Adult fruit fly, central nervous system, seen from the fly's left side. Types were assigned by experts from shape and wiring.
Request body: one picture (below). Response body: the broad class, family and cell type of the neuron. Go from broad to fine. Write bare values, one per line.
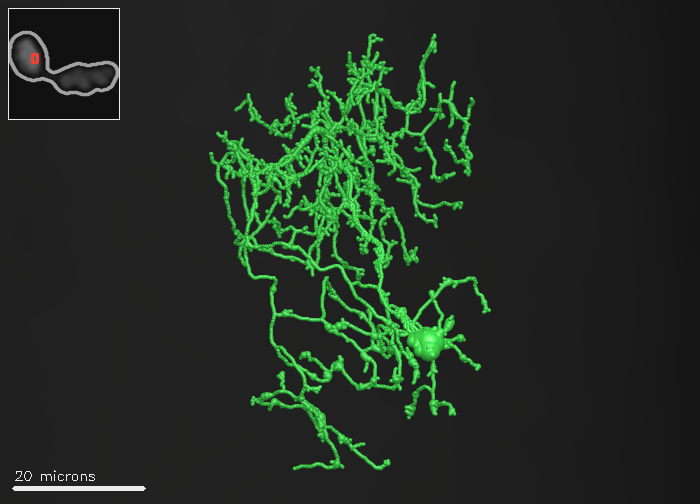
optic-lobe intrinsic neuron
Li
Li13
